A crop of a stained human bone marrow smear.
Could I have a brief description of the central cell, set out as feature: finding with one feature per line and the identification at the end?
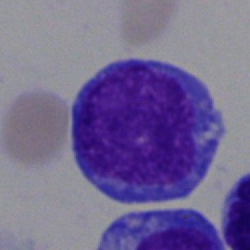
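Shape: roughly round, smooth edge
Nucleus: toward upper left
Cytoplasm: widest on right and lower side
Granules: none seen
Spots: small, pale, in cytoplasm at right edge
Cell type: blast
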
